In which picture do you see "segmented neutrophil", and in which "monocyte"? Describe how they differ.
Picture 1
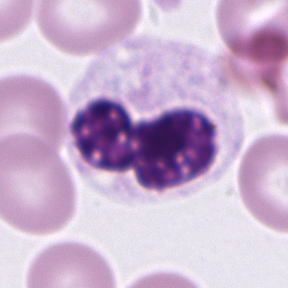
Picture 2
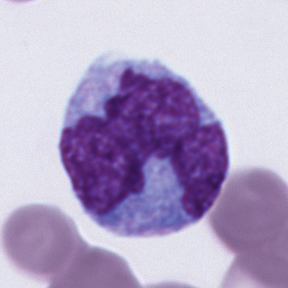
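Of the two cells, the segmented neutrophil appears in picture 1 and the monocyte in picture 2. Their cytoplasm differs in tint: pale lilac-grey in the segmented neutrophil, pale greyish blue in the monocyte.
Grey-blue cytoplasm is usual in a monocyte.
Both carry fine, faint granules, lilac in the segmented neutrophil and dust-like in the monocyte, which shows no coarse granules. The chromatin of the segmented neutrophil is dark purple and densely clumped.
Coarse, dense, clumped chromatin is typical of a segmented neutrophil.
In the monocyte the nucleus fills about 70% of the cell's area, and the outline is roughly oval with a mostly smooth edge. Neither cell shows distinct nucleoli. Red cells lie close around the segmented neutrophil on several sides.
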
